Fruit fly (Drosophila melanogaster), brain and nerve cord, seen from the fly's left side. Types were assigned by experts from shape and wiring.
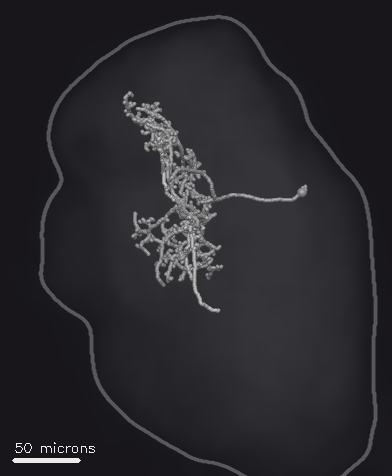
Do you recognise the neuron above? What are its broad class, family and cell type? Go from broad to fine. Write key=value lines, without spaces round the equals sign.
broad_class=central-brain intrinsic neuron
family=hemilineage DL1_ventral
cell_type=AVLP711m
